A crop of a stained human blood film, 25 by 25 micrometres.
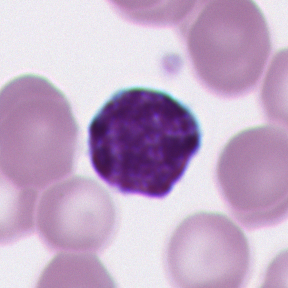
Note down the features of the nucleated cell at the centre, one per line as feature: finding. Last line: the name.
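Nucleus: a single unlobed mass filling nearly the whole cell
Nucleoli: none visible
Cytoplasm: scant, a thin pale blue fringe along parts of the edge
Surface projections: none
Name: typical lymphocyte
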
